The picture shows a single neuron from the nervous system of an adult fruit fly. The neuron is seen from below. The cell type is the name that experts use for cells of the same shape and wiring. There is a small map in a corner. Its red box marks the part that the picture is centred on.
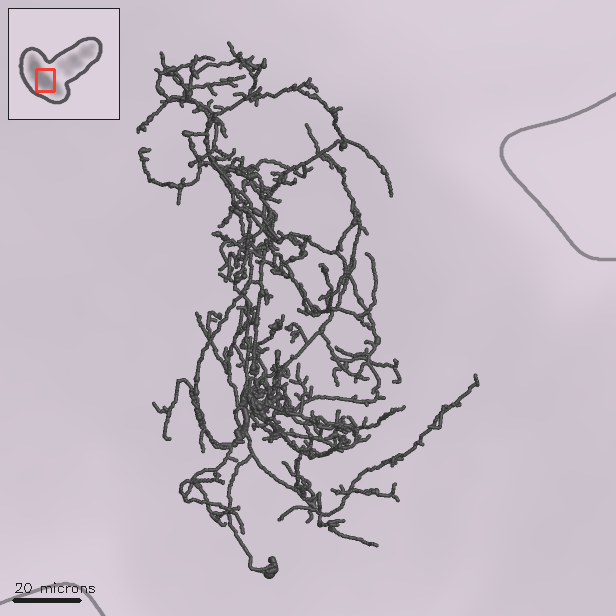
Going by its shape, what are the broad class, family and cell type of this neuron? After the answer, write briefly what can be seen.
This is a central-brain intrinsic neuron. The family is hemilineage SLPa&l1_anterior. The cell type is CL072. By the scale bar it is about 160 microns tall in this view. The picture shows more than a hundred branch ends.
